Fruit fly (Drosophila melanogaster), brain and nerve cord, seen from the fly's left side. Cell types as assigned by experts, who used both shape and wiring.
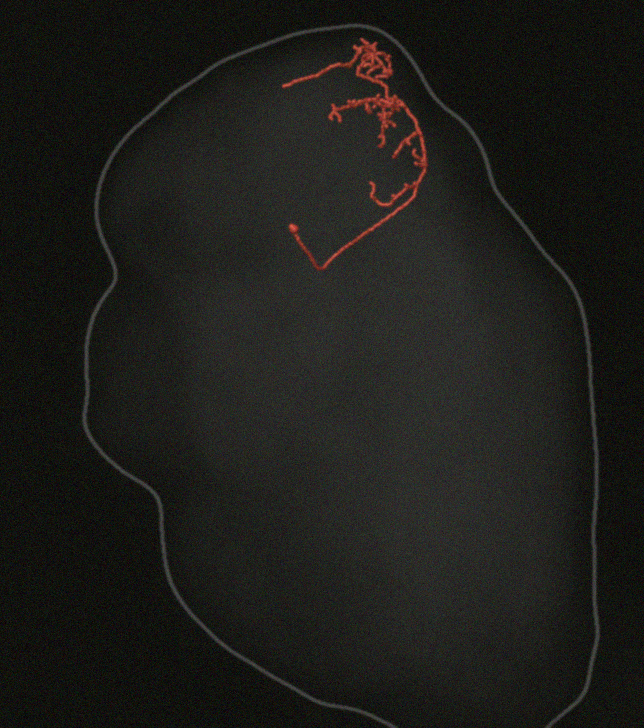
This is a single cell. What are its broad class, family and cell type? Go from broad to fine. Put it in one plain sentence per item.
A central-brain intrinsic neuron of hemilineage LHa3, type CB2467.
